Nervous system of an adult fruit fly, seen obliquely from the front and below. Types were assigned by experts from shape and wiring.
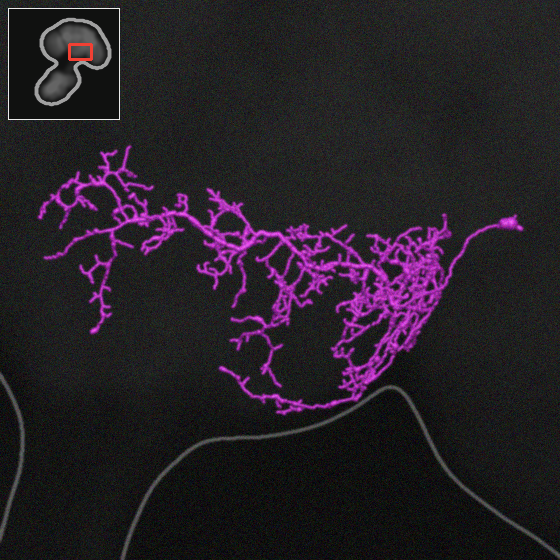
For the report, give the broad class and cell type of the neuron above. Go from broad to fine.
central-brain intrinsic neuron; GNG472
